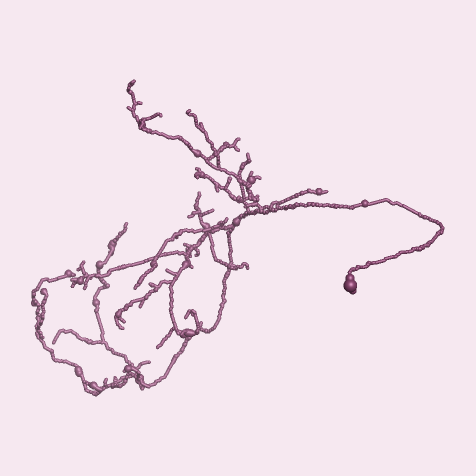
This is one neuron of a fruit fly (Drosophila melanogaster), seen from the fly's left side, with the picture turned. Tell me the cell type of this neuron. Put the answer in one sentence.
The cell type is CB1442.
